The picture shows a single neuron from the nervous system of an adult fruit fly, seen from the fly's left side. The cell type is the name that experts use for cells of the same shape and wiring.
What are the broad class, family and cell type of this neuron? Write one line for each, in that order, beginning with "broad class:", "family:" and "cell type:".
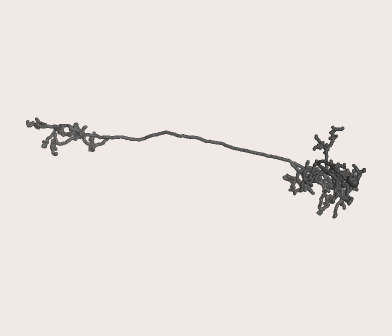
broad class: optic-lobe intrinsic neuron
family: TmY
cell type: TmY4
